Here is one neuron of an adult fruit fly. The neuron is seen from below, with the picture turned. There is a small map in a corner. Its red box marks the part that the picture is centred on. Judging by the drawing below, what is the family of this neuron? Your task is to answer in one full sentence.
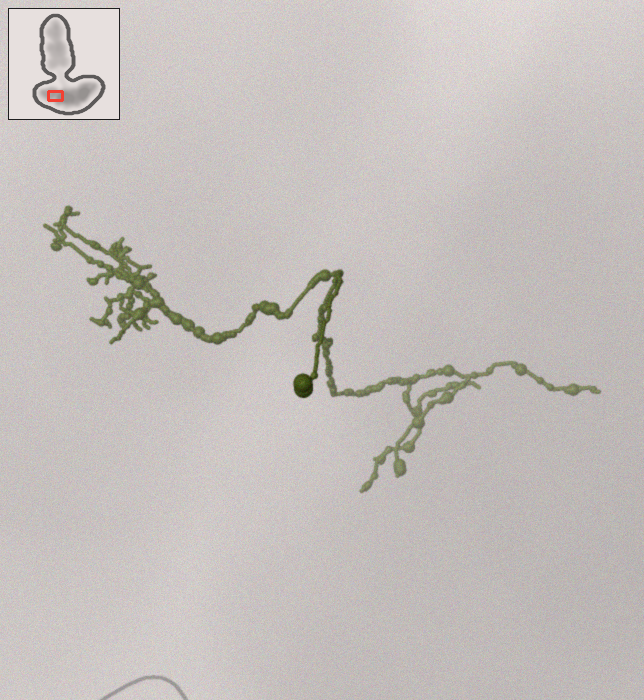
The neuron here is of family hemilineage VPNv2.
